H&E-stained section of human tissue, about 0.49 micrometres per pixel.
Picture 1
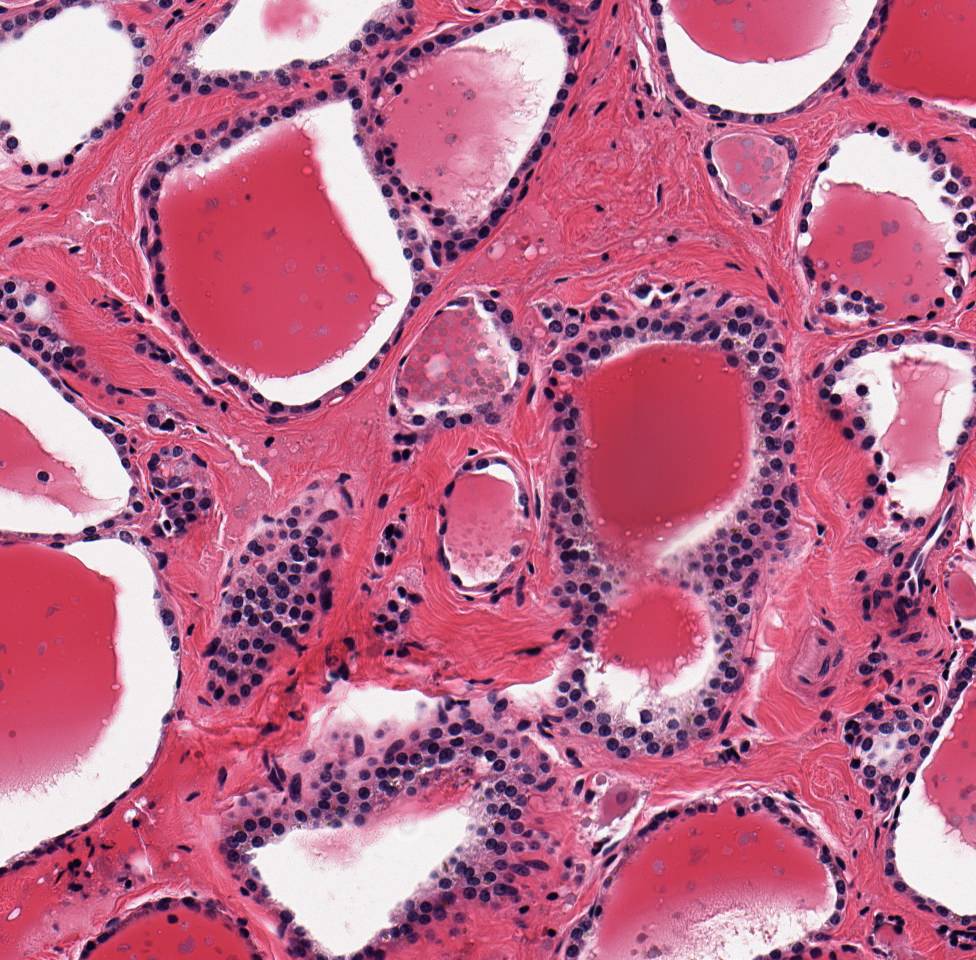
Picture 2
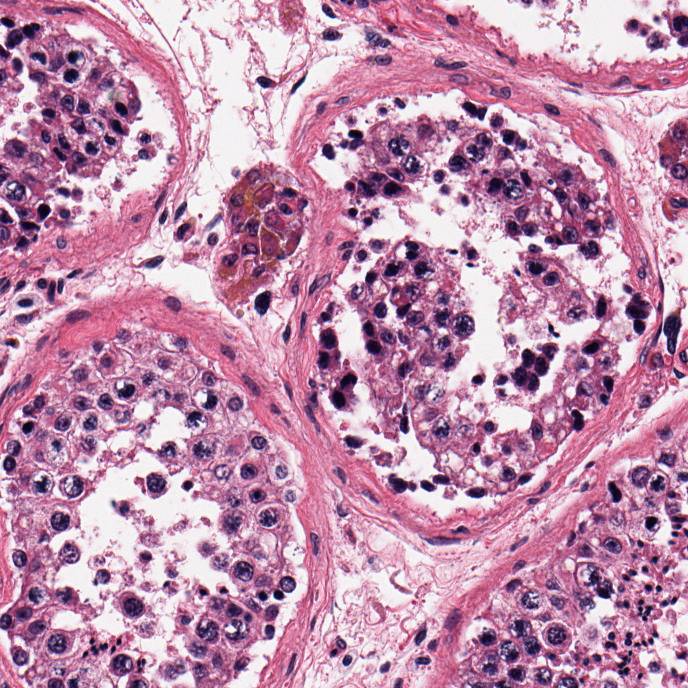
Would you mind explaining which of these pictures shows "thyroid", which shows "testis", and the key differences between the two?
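Thyroid's the first one, testis the second. The thyroid is rounded follicles of widely varying size in fibrous stroma, most lined by a single layer of flattened to cuboidal epithelial cells with small, round, dark nuclei. There's also a solid cluster of small dark-nucleated cells with no lumen, left of centre in the lower half. The testis is full of cross-sections of big rounded tubules with narrow strips of stroma between, one whole tubule sitting upper centre-right. Each tubule has a thick pink layered fibrous wall holding flattened spindle-shaped nuclei. In the central tubule, lots of small, very dark, condensed nuclei sit among larger paler ones, and between tubules at upper left-centre there's a small group of polygonal cells with brown-golden granular cytoplasm.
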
